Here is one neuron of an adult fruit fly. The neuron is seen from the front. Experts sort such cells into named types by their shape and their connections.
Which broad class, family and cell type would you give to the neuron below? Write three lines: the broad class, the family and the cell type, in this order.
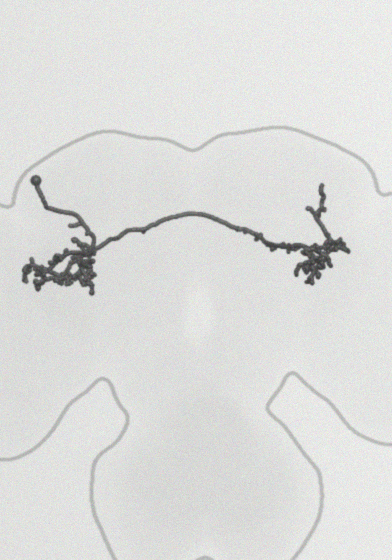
central-brain intrinsic neuron
hemilineage LHl2_ventral
CB3606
